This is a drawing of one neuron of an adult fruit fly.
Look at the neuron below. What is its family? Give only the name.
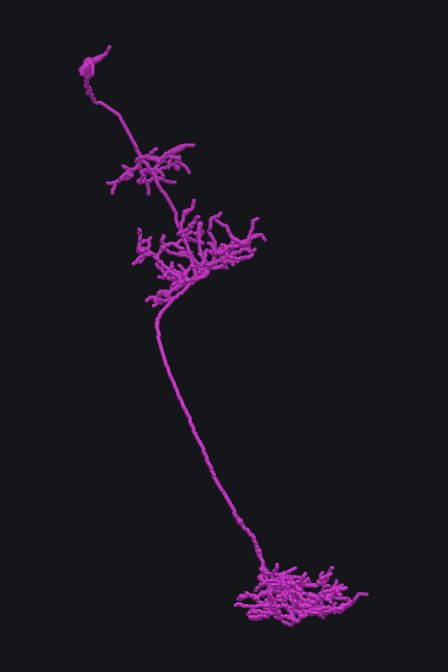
TmY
